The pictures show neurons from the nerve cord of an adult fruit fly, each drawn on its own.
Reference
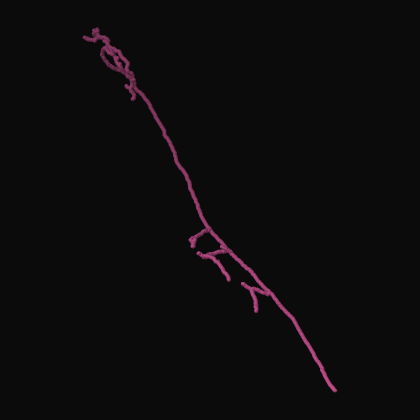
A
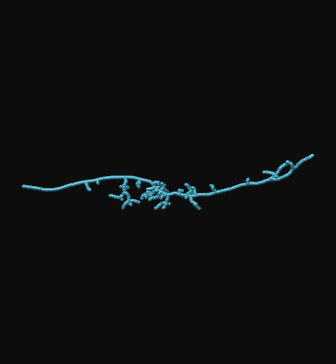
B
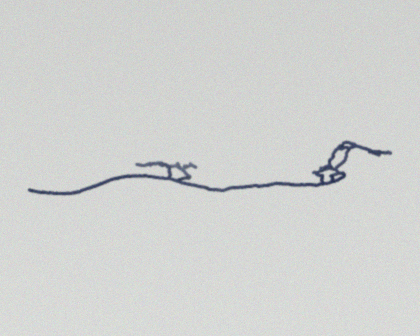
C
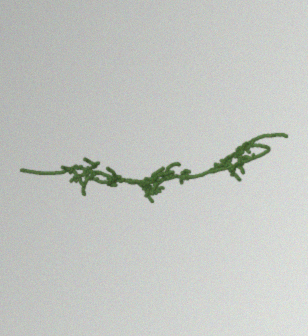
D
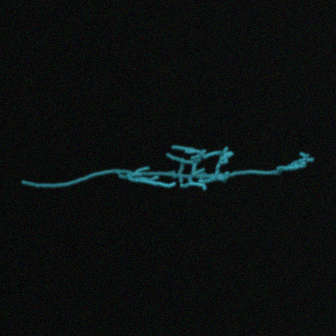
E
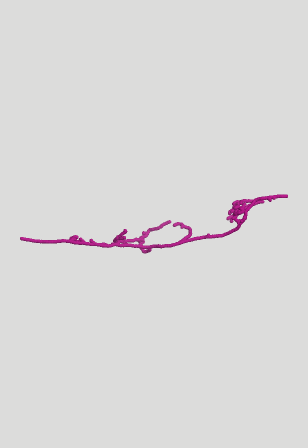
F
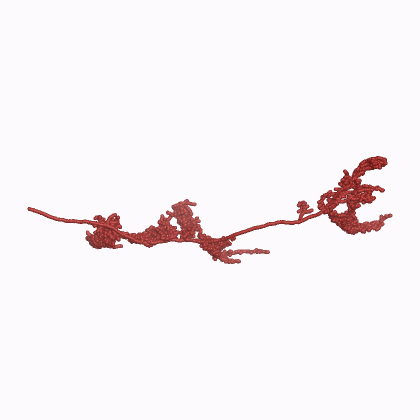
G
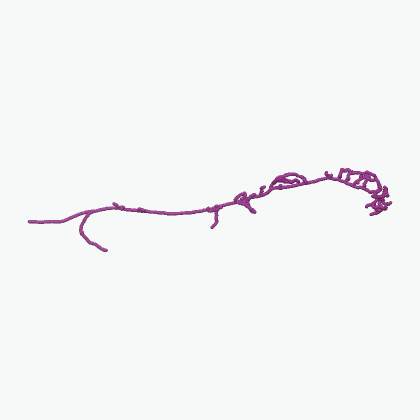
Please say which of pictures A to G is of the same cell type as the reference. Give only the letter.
B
